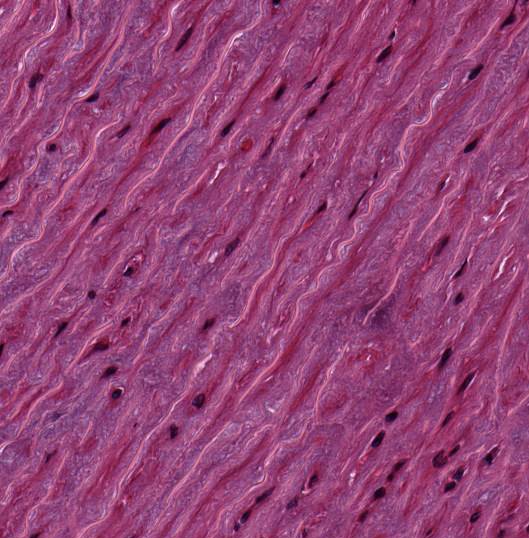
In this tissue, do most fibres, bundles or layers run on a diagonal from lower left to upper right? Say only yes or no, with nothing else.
Yes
